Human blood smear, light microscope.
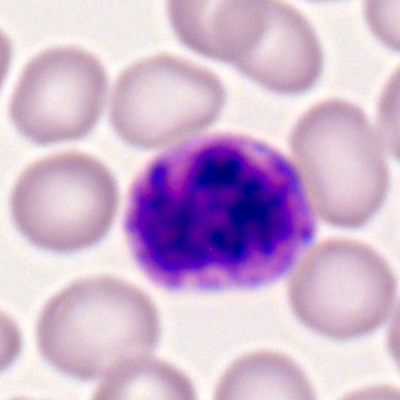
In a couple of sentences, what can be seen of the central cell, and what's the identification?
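Nucleus occupies most of the cell; no distinct nucleoli. Cytoplasm a thin rim, widest along the lower edge, free of vacuoles. Cell: basophil.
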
